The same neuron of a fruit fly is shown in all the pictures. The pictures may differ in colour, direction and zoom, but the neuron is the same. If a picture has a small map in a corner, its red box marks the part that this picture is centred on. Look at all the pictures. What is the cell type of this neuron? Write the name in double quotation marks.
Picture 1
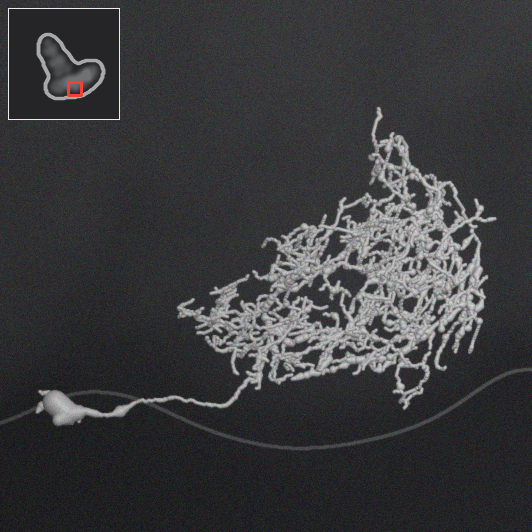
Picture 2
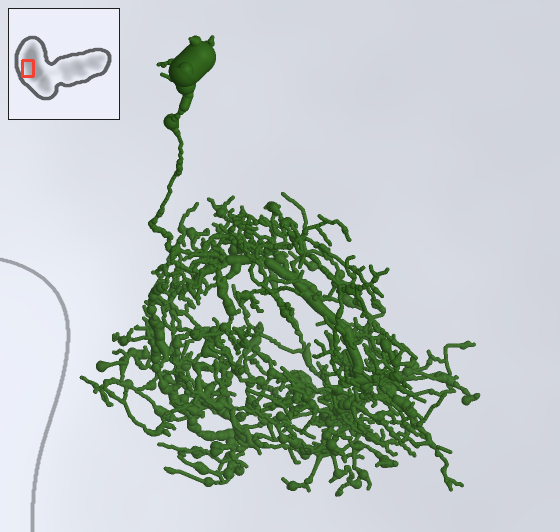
"GNG152"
